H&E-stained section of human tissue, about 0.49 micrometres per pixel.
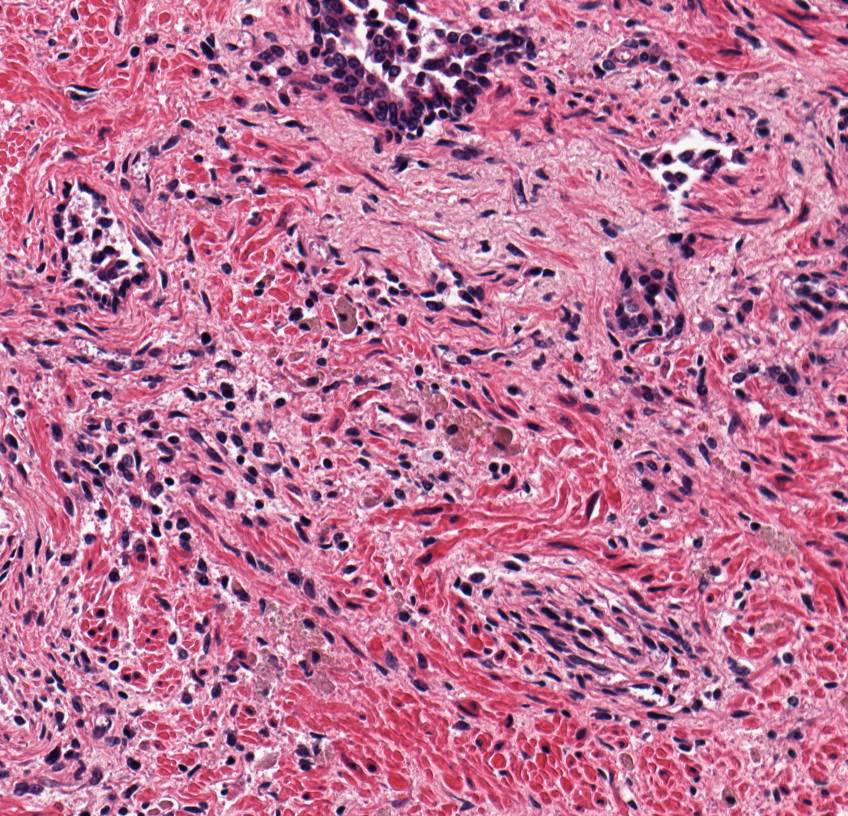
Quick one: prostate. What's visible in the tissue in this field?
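Bundles of pink fibres interlace in many directions throughout the field. In bundles cut lengthwise, cell nuclei are elongated and spindle-shaped. Cleft-like spaces at top centre and upper left hold tight clusters of small cells with dark round nuclei and scant cytoplasm. Coarse golden-brown pigment clumps lie among cells centrally and at lower left.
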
